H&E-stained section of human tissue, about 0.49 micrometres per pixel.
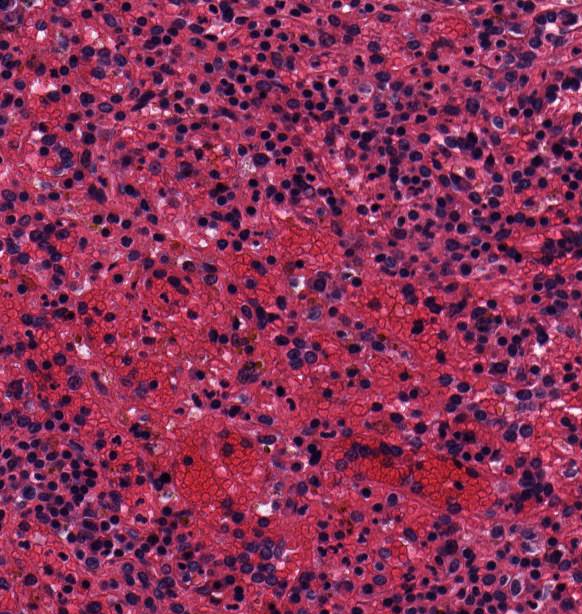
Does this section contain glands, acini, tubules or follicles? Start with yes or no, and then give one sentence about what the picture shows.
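No. The whole field is a diffuse sheet of cells with no glands, follicles or other organised units.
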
